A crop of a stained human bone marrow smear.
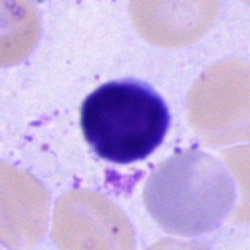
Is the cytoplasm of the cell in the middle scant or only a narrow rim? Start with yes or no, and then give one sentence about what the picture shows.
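Yes. Cytoplasm is scant, at most a thin rim around the nucleus.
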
